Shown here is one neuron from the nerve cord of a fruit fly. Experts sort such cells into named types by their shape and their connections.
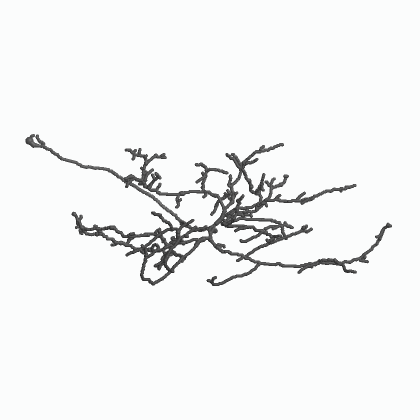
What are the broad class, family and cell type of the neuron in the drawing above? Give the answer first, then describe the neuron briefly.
It is a nerve-cord intrinsic neuron. Its family is hemilineage 04B. It is of cell type IN04B107. The picture shows dozens of branch ends. In this view it is wider than it is tall.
